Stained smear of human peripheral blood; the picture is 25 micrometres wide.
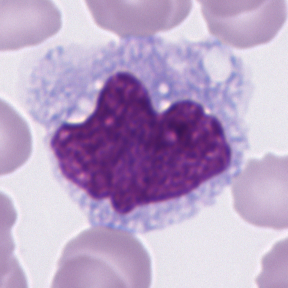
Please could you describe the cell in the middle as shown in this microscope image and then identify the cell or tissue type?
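Begin with the outline, which is roughly round. Now the nucleus: it is irregular, and its upper edge is notched. Within it, no distinct nucleoli show. Up at the upper right of the cytoplasm lies a clear, round vacuole. The cell is a monocyte.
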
